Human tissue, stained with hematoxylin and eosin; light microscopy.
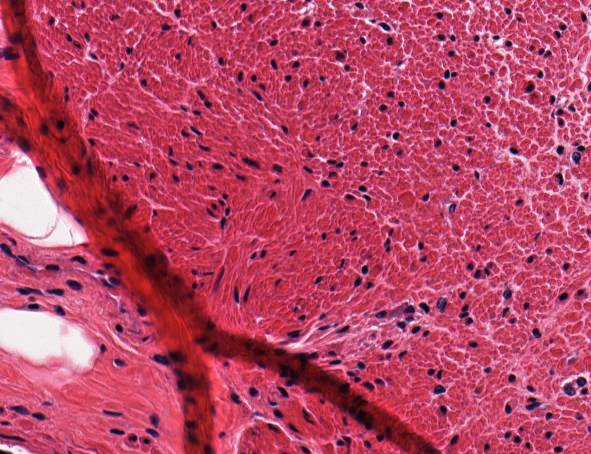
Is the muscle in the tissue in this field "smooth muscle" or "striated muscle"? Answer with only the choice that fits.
Smooth muscle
